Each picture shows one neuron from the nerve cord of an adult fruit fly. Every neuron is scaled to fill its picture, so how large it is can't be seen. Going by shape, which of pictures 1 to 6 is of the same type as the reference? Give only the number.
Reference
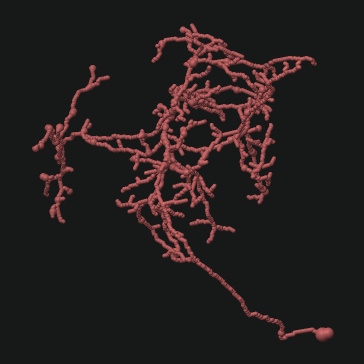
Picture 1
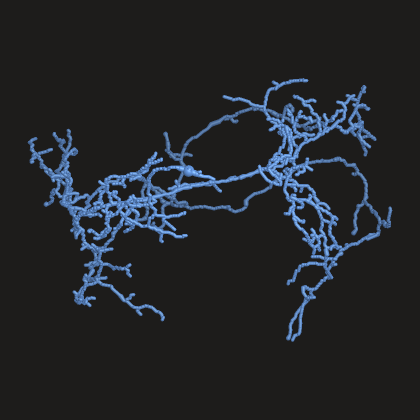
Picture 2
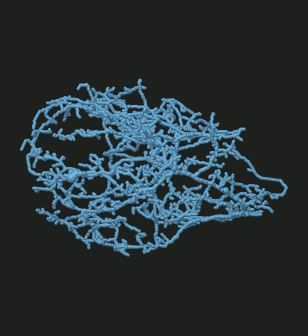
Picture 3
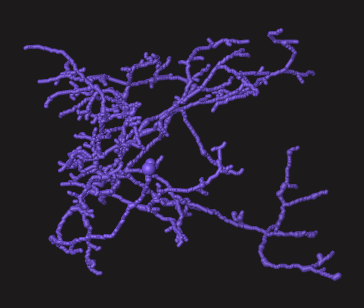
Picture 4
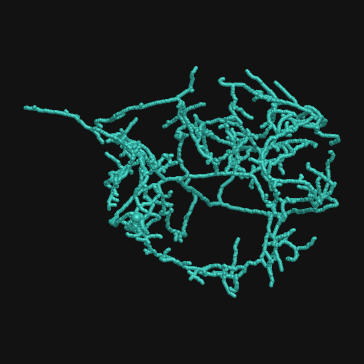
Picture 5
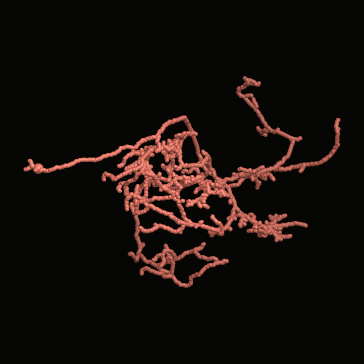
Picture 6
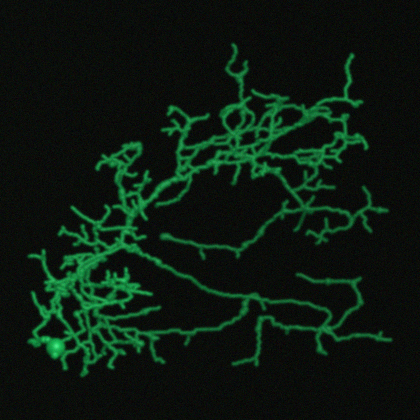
3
